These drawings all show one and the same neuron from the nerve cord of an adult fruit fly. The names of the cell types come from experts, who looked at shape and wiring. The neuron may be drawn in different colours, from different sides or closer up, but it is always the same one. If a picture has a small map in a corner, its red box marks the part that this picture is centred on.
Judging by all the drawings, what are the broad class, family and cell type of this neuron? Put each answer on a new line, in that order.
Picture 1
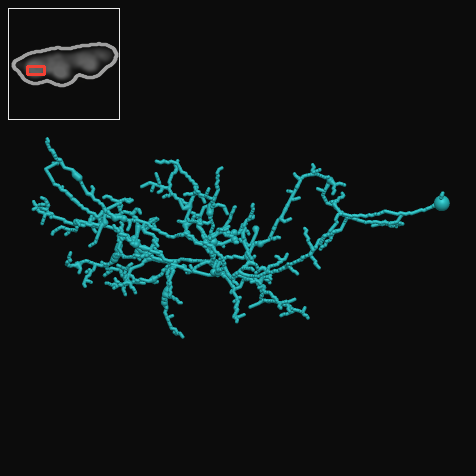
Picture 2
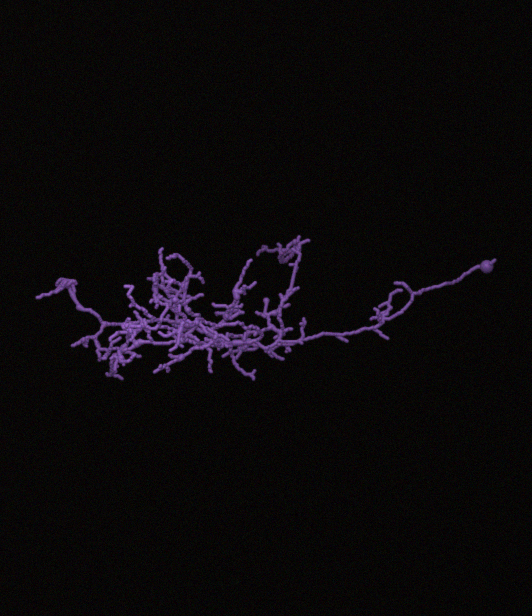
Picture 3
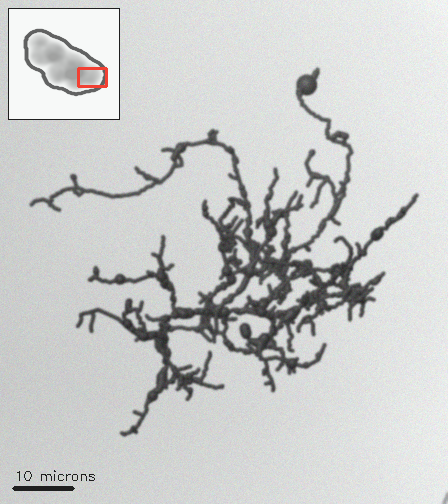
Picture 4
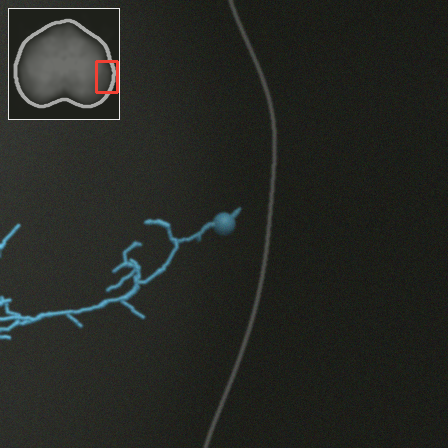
nerve-cord intrinsic neuron
hemilineage 20A.22A
IN20A.22A056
